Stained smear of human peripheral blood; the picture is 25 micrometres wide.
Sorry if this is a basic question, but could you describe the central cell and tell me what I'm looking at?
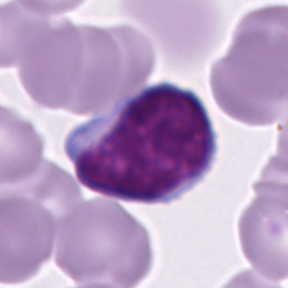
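Look at how the chromatin comes out dark purple and coarsely mottled, not smooth. Around it the cytoplasm is pale blue, with no granules to be seen and no vacuoles either. It's a typical lymphocyte.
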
